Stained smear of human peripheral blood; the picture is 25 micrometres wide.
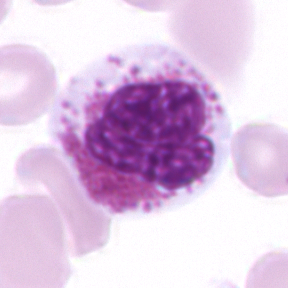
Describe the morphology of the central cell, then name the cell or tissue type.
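Starting with the outline, the cell is round with a smooth edge. Moving to the nucleus, the chromatin is dark purple and coarsely clumped. The granules are densest in the lower-left part of the cell. No vacuoles are seen in the cytoplasm. This cell is an eosinophil.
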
